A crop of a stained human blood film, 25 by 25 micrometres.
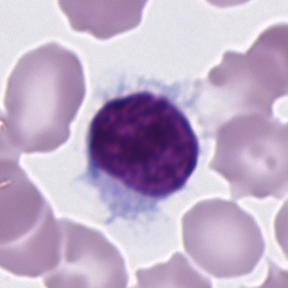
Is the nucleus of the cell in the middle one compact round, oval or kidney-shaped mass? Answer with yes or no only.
Yes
